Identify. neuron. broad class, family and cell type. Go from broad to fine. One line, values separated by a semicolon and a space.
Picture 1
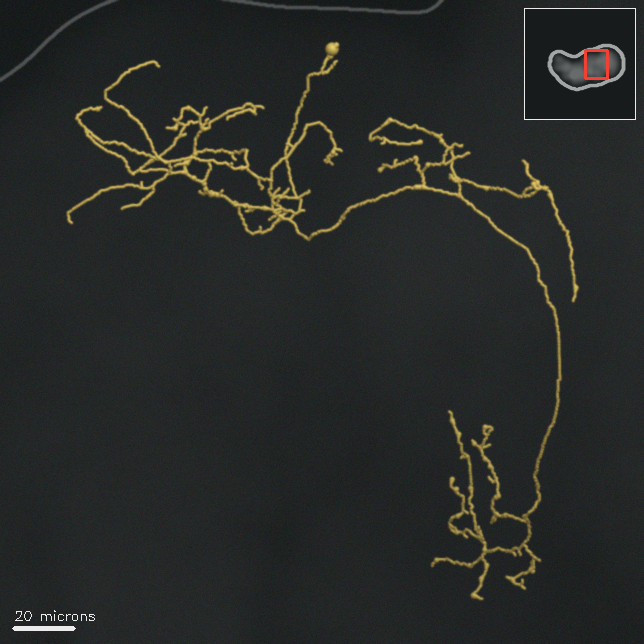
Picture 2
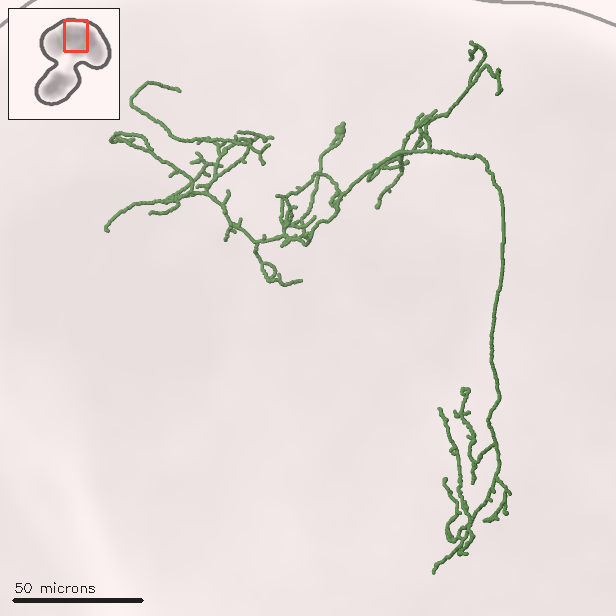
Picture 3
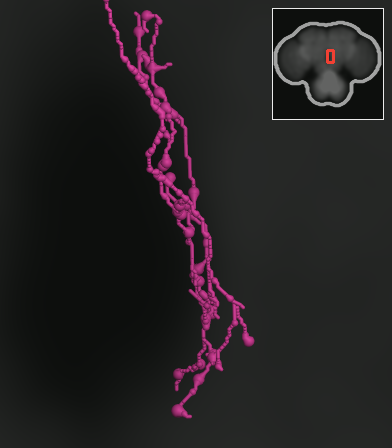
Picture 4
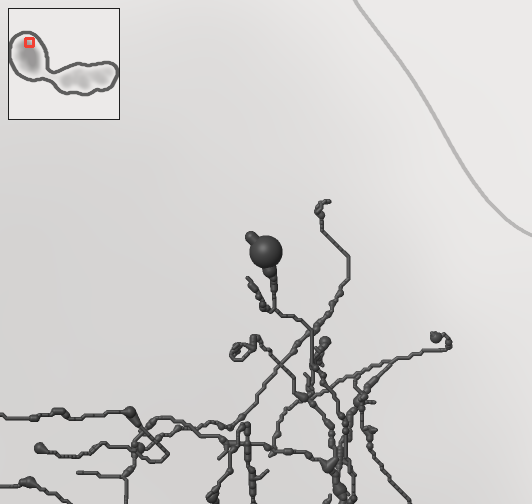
central-brain intrinsic neuron; hemilineage SMPpm1; SMP461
